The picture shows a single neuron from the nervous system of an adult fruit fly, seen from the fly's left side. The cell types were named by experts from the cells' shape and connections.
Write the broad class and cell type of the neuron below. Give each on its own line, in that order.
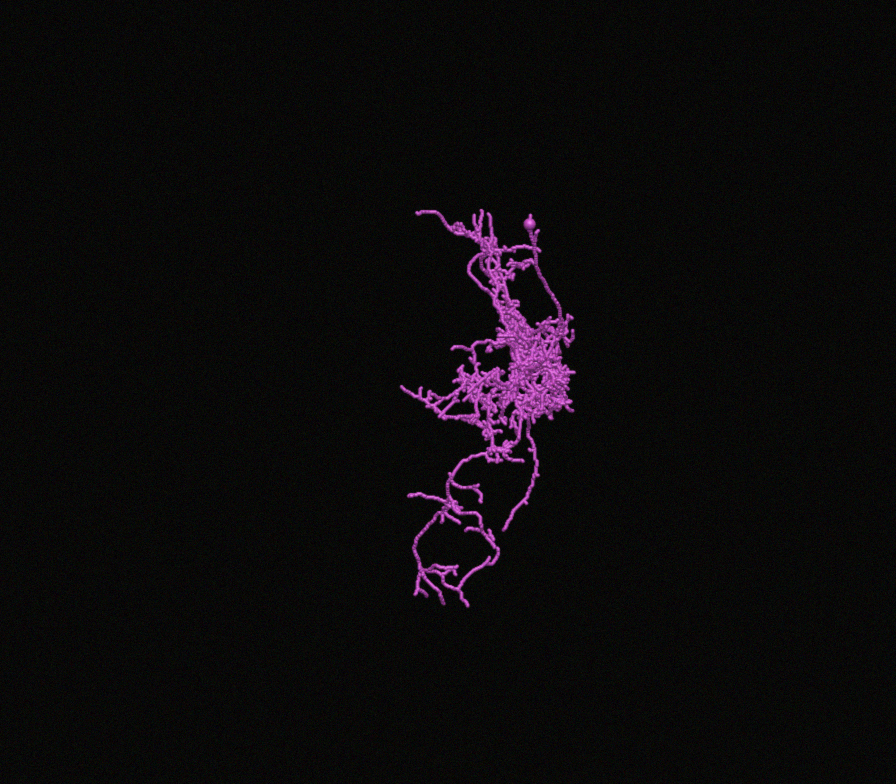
central-brain intrinsic neuron
PLP093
